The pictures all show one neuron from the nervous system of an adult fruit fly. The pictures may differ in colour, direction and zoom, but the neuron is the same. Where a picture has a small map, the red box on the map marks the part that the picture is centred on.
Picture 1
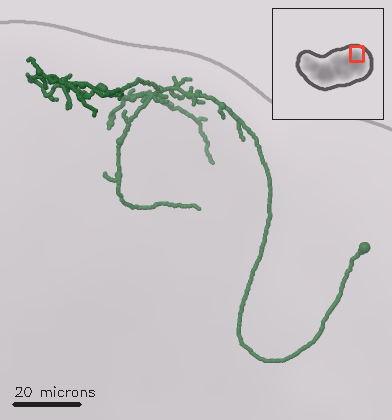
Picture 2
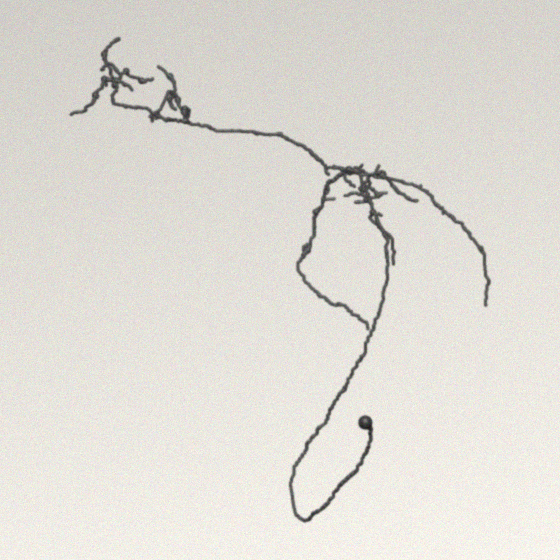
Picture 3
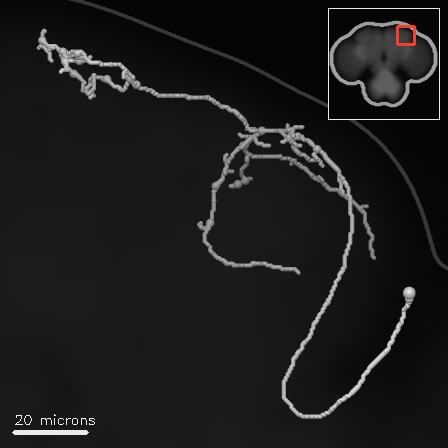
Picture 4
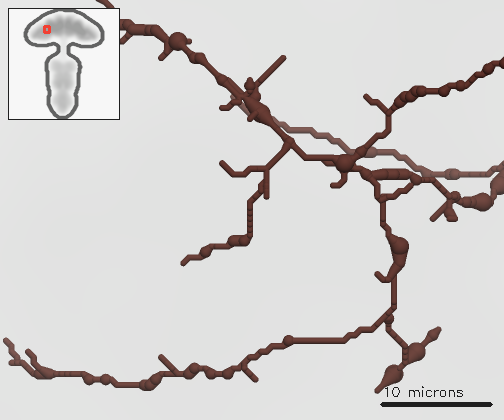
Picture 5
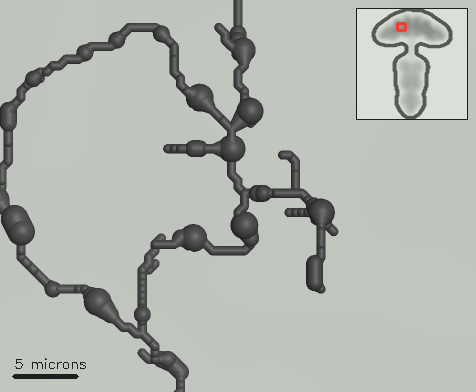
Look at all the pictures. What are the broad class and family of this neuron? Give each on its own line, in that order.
central-brain intrinsic neuron
hemilineage VPNl&d1_dorsal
